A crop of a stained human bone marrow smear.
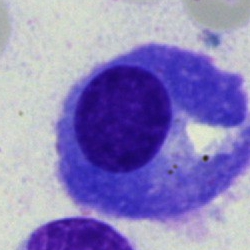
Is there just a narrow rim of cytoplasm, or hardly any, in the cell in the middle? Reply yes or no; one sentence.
No, the cell holds plenty of cytoplasm around the nucleus.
